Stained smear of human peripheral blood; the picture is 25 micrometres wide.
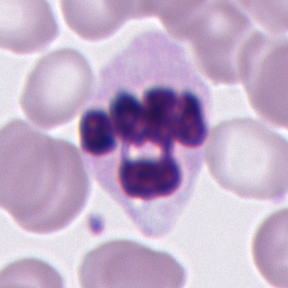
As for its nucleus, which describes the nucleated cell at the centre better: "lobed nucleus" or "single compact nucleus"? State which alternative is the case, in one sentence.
It is a lobed nucleus that this cell contains.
